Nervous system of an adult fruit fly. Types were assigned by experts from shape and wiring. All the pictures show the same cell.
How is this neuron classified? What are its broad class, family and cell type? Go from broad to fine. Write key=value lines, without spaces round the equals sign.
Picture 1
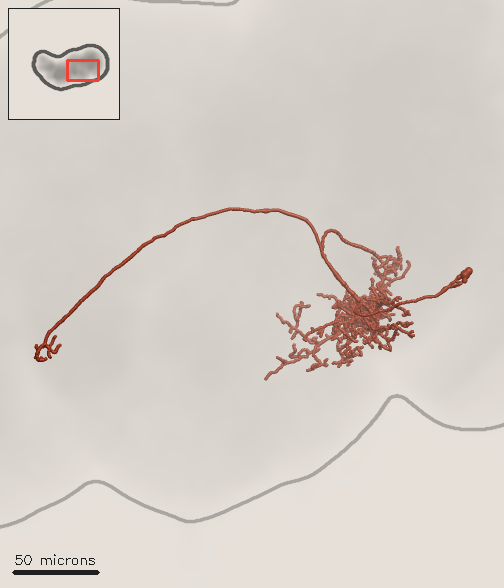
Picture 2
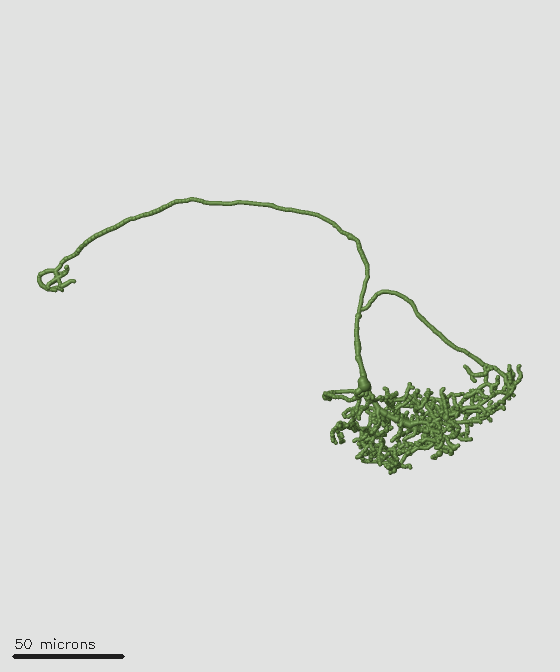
broad_class=central-brain intrinsic neuron
family=hemilineage ALl1_ventral
cell_type=CB1076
